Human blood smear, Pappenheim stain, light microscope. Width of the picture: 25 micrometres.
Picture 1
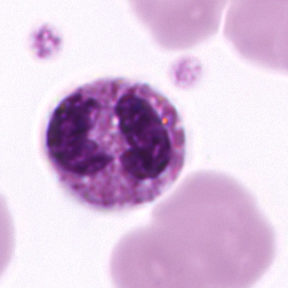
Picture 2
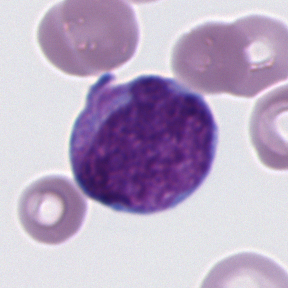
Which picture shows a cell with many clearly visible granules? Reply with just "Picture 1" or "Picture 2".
Picture 1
